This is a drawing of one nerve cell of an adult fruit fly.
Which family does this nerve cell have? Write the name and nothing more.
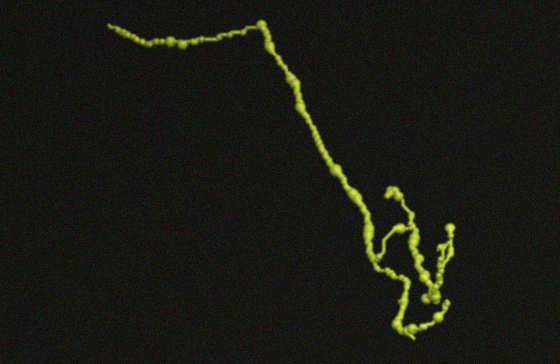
class gustatory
